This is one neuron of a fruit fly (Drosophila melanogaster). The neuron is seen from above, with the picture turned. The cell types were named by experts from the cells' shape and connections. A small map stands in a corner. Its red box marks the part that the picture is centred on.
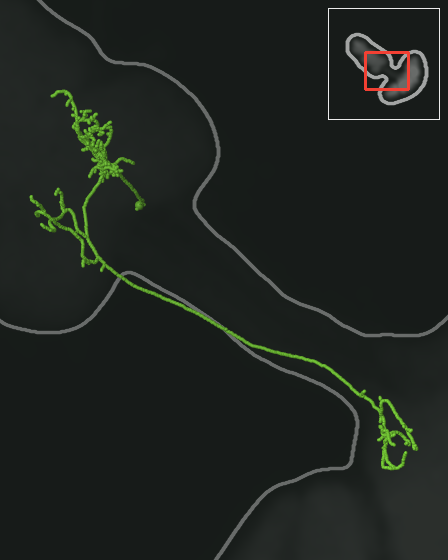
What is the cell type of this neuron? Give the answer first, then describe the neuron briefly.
Its cell type is AN07B052. Its broad class is ascending neuron. It runs through the neck, between the brain and the nerve cord. As drawn here it is about as wide as it is tall.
